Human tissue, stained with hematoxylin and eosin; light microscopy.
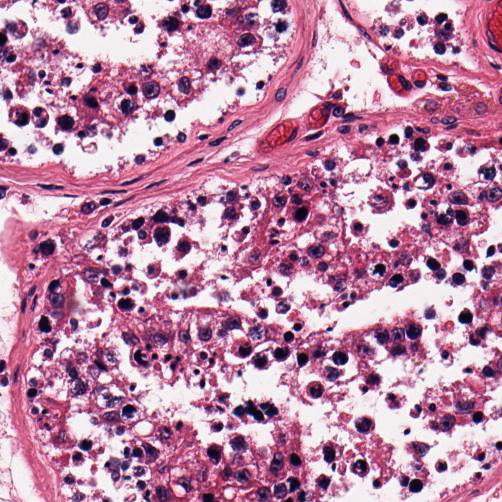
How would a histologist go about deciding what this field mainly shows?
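That's seminiferous tubule, mainly. The giveaway is the rounded tubular units between thin pink fibrous bands, each edged by a thin eosinophilic wall with flattened, spindle-shaped nuclei on its outside.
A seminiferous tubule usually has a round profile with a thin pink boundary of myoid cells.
No clear open lumen shows; loosely arranged cells fill the units.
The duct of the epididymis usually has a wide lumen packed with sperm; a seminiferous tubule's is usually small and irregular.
Many small, round, very dark, dense nuclei are scattered inside.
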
